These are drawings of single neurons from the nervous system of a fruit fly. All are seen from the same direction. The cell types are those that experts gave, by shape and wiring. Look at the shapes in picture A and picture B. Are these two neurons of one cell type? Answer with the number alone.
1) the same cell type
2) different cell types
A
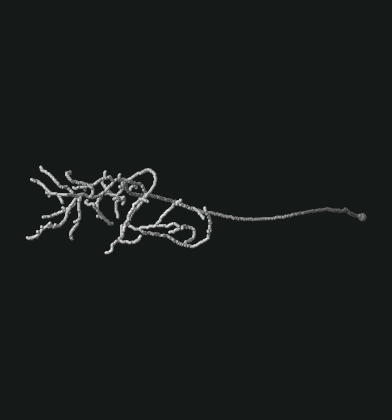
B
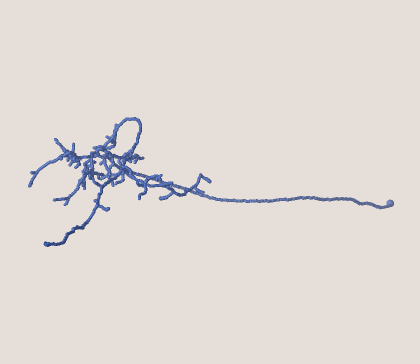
2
